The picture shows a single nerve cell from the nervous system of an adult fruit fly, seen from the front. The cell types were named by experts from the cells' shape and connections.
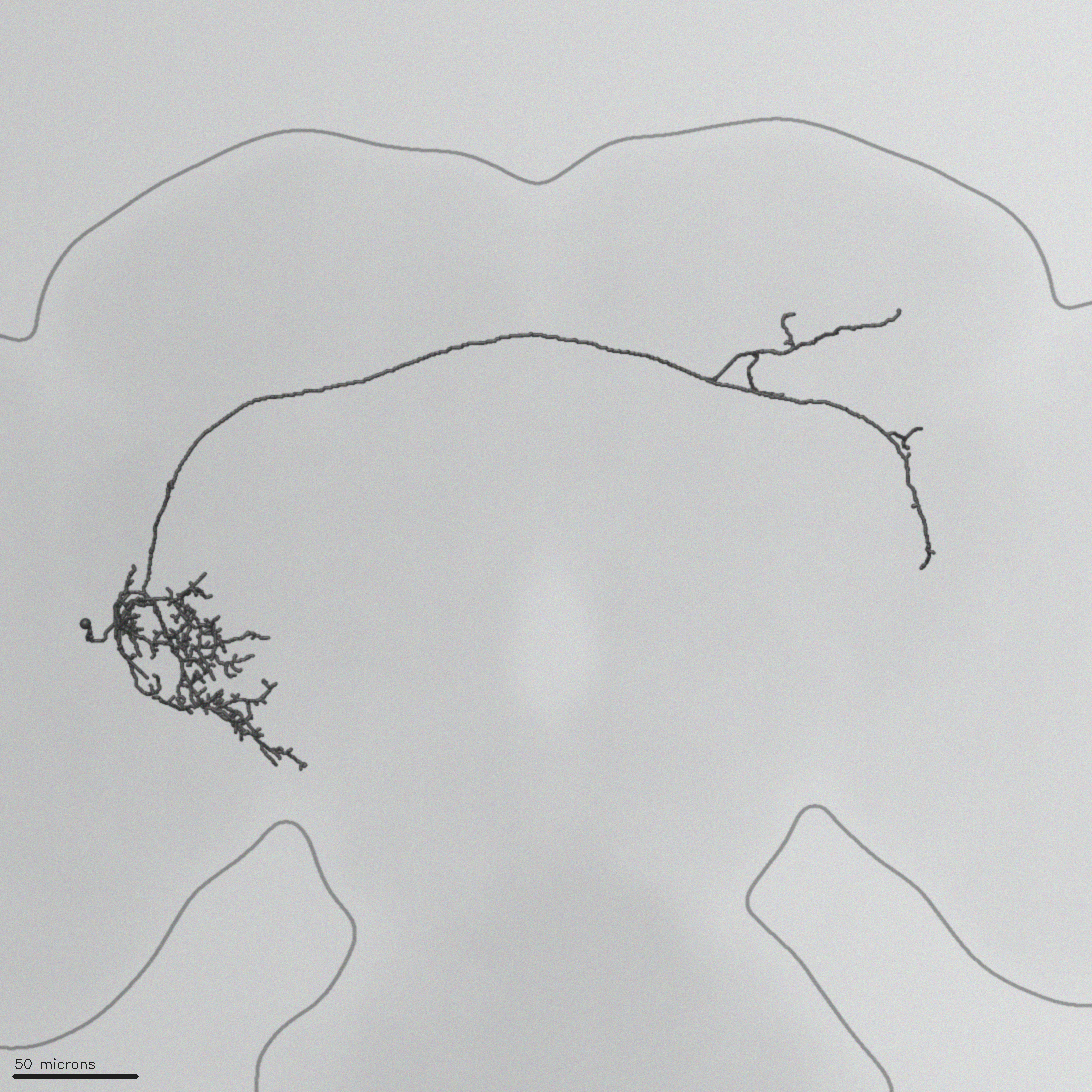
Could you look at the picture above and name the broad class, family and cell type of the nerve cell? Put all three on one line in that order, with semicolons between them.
central-brain intrinsic neuron; hemilineage VLPl&p2_lateral; AVLP116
